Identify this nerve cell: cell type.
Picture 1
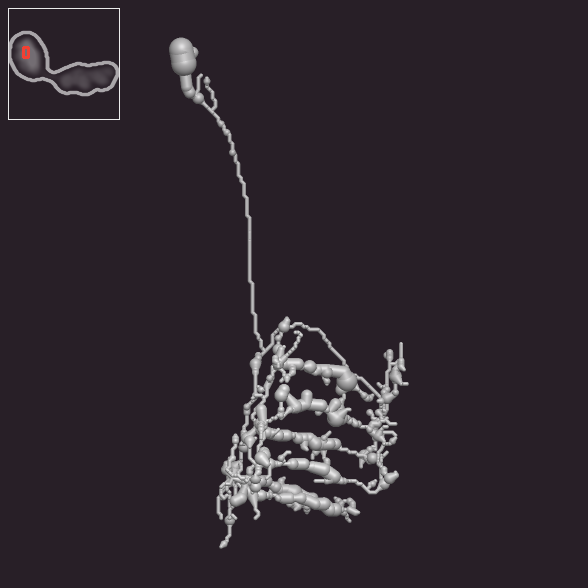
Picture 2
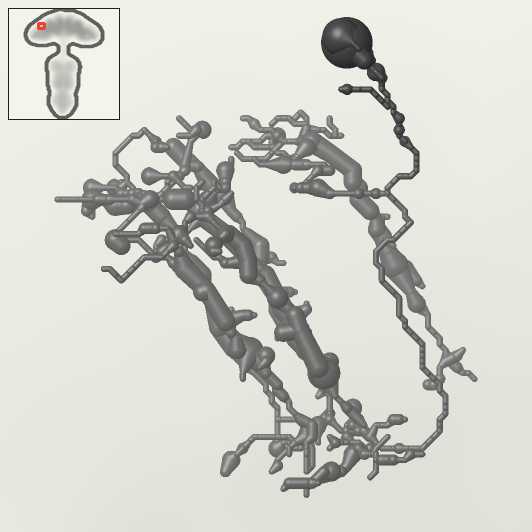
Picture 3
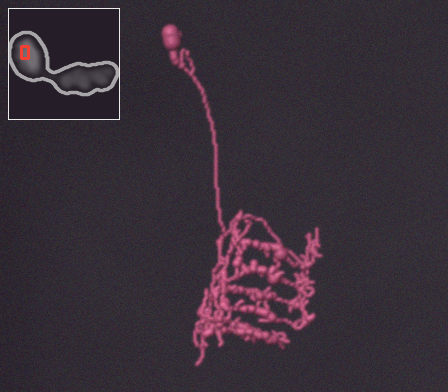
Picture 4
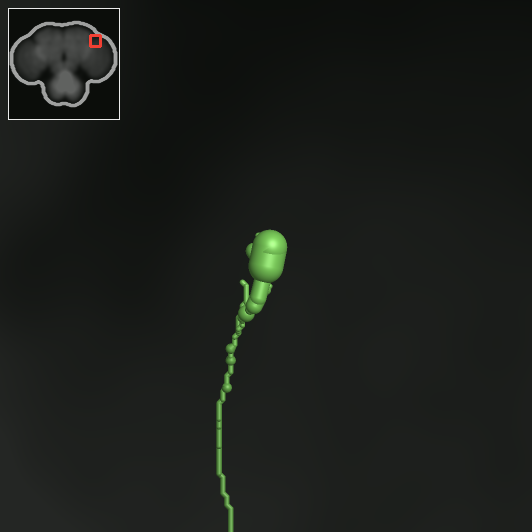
Dm9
